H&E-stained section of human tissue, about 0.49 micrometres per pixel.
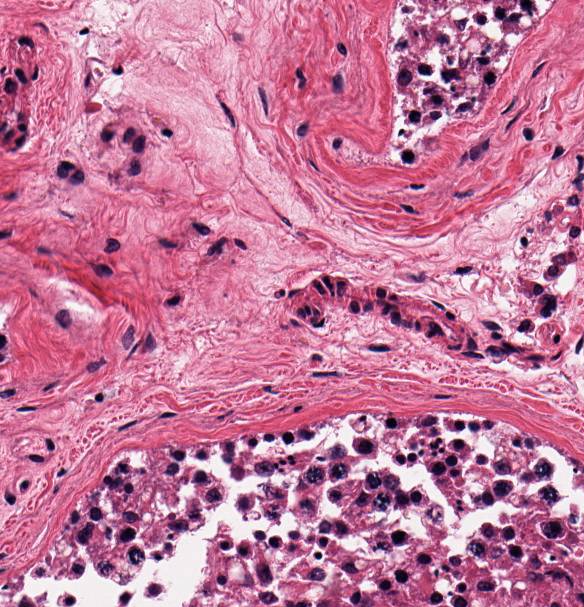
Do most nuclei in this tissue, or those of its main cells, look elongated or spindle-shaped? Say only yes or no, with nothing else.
No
